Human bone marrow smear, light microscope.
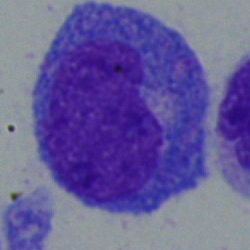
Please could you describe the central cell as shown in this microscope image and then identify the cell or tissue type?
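See how the nucleus has a notch cut into its right side, giving it a kidney-like shape, and it's sitting off-centre toward the left. There's a moderate amount of blue cytoplasm, and a paler patch of it tucks into that notch. That's a promyelocyte.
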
